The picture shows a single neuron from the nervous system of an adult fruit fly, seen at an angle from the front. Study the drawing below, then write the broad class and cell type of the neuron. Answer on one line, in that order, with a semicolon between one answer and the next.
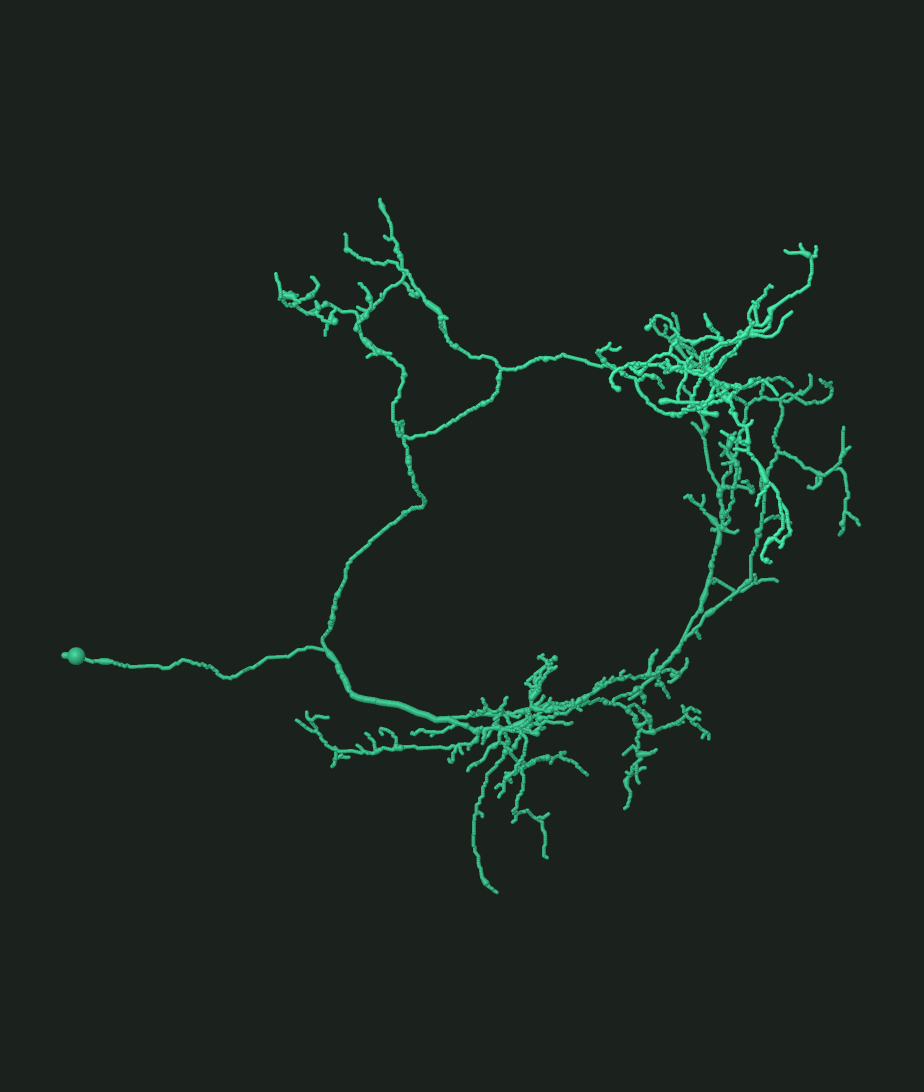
central-brain intrinsic neuron; VES040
